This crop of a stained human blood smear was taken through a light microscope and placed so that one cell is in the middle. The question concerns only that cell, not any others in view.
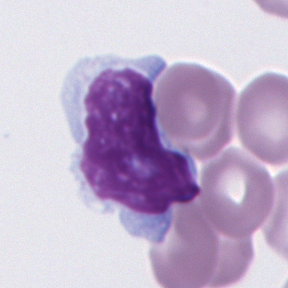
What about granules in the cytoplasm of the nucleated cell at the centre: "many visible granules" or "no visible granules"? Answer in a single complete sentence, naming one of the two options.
The cytoplasm of the cell lacks visible granules entirely.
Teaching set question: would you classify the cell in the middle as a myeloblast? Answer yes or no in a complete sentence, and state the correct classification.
No, this is not a myeloblast at all; the cell in the middle is a typical lymphocyte.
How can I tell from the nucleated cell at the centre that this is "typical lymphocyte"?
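Let's begin with how much room the nucleus takes: it fills most of the cell, leaving a moderate rim of cytoplasm around it.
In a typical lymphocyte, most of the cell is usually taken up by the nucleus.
That rim of cytoplasm is pale blue.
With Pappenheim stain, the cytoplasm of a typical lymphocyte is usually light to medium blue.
Both of these go with the name typical lymphocyte. Now look at the outline of the nucleus: it is irregular, with a pointed tip reaching toward the lower right. Its chromatin stains deep purple and looks dense, with a few small pale spots.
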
